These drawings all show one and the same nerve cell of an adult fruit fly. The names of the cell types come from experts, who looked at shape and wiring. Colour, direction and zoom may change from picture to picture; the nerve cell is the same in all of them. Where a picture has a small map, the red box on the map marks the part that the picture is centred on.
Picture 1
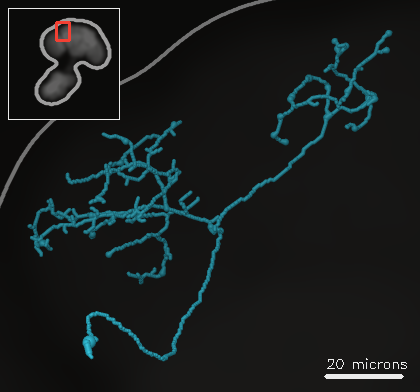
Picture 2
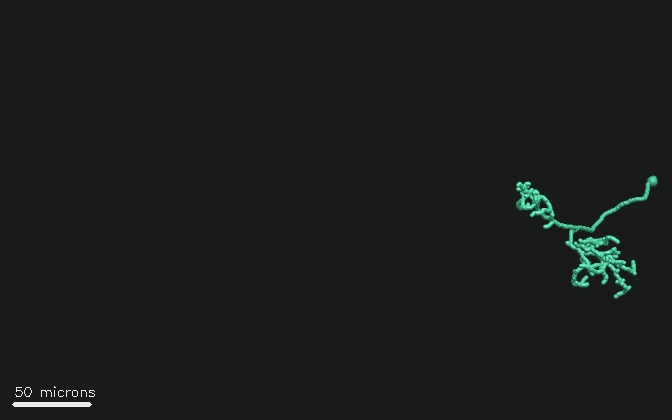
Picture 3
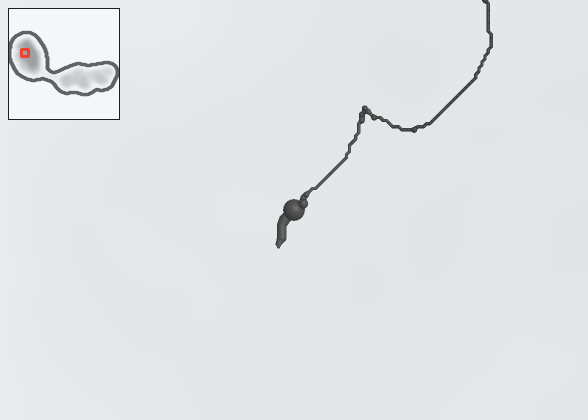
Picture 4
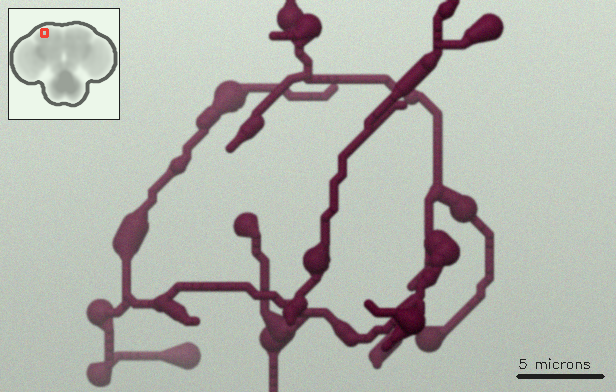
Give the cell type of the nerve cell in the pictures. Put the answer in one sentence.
The cell type is CB2448.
